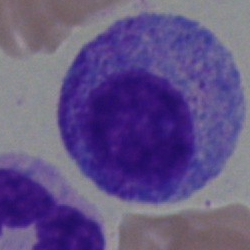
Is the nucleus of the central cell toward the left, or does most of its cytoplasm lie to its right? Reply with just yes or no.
Yes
